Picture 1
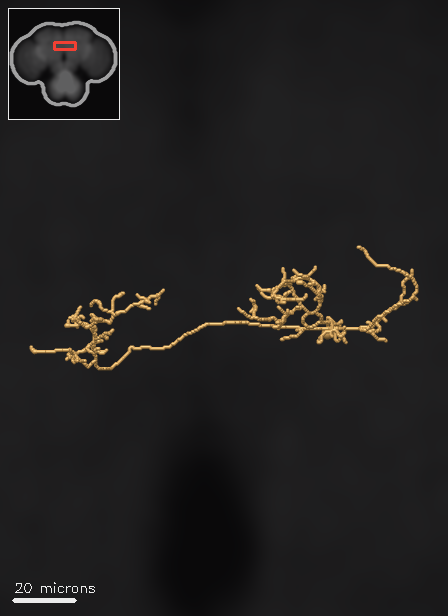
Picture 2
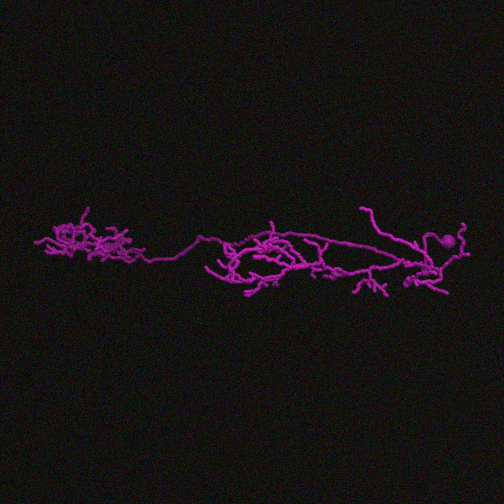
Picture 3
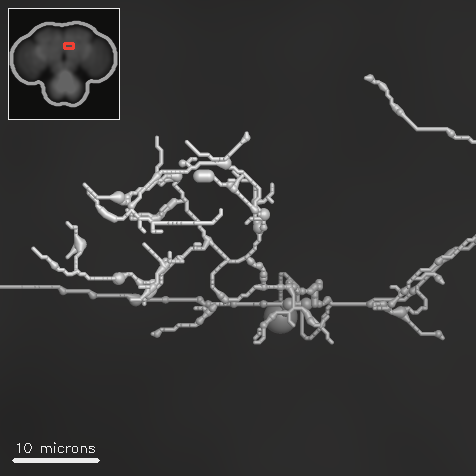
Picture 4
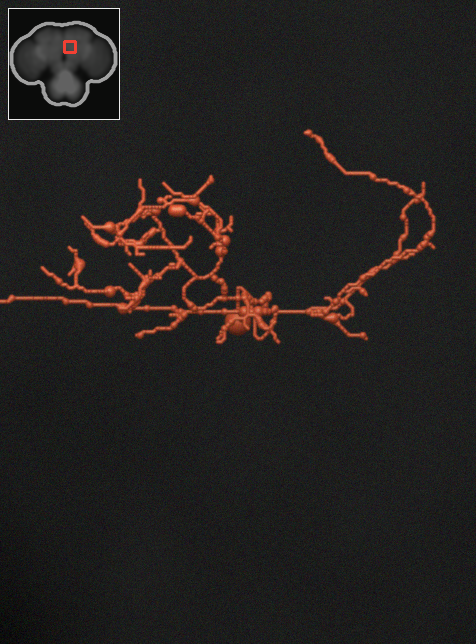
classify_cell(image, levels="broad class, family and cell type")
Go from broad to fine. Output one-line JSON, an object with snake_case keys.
{"broad_class": "central-brain intrinsic neuron", "family": "hemilineage DM6_posterior", "cell_type": "CB4206"}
